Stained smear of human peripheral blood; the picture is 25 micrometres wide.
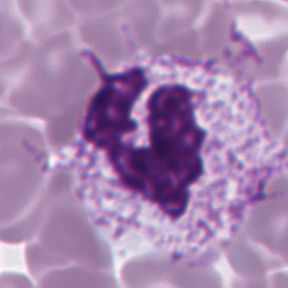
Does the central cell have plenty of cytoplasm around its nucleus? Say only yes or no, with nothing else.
Yes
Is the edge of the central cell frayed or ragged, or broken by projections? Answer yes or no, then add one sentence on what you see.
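Yes. The cell outline is irregular and ragged rather than smoothly round.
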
